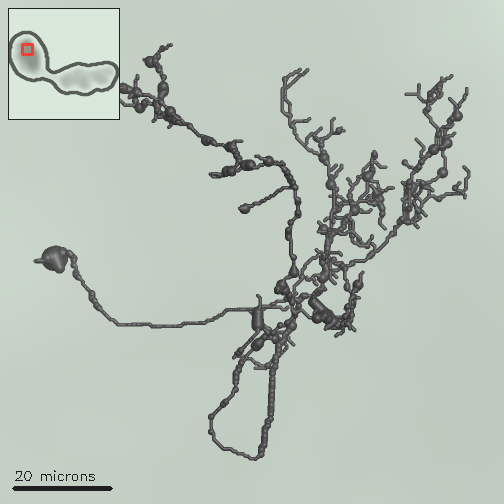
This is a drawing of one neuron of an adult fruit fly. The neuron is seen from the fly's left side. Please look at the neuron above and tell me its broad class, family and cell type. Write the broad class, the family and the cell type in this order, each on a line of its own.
central-brain intrinsic neuron
hemilineage VLPl2_posterior
CB2379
